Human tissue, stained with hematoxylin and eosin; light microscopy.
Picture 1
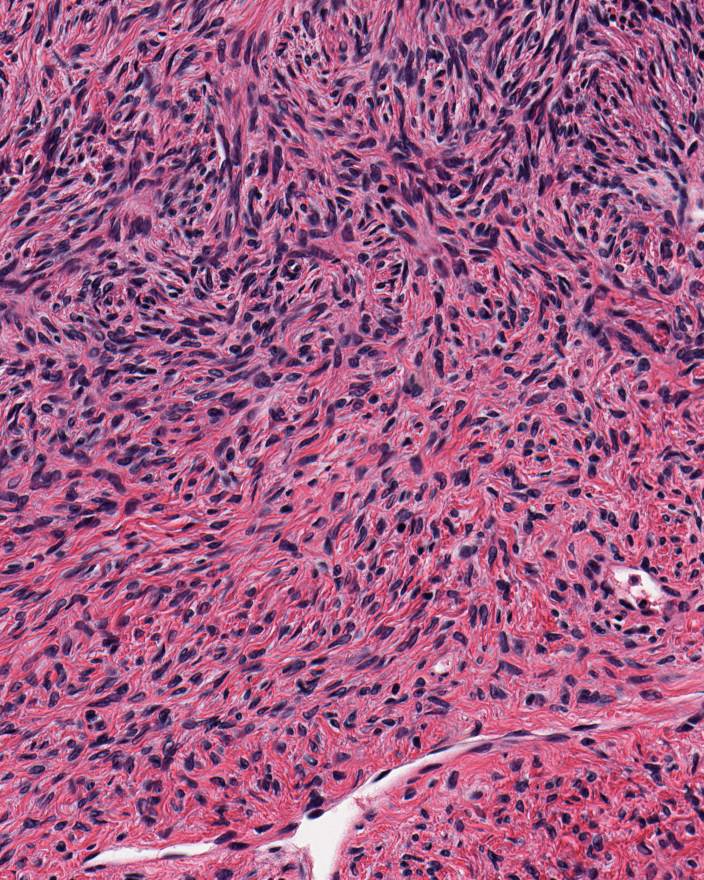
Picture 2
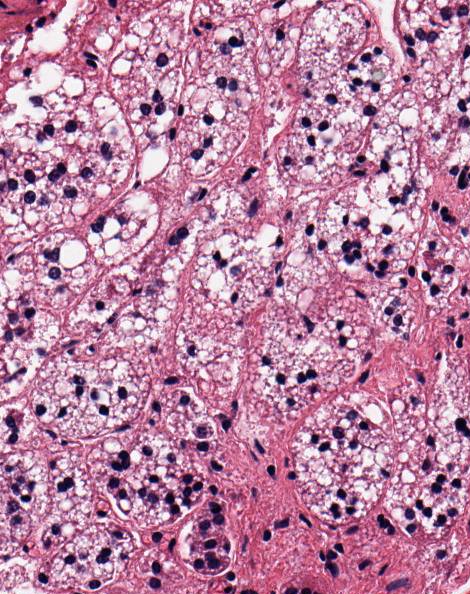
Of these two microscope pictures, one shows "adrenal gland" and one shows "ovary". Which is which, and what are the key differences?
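Of the two, the ovary is shown in picture 1 and the adrenal gland in picture 2. In the ovary, spindle cells fill the whole field in short interlacing fascicles and whorls; their nuclei are dark, ovoid to spindle-shaped and fairly uniform in size, and their scant pink cytoplasm has indistinct cell borders. A thin-walled slit-like vessel runs across the lower part. The adrenal gland is instead arranged in rounded nests, separated throughout by thin pink fibrous septa. Its cells have abundant pale cytoplasm filled with many small clear vacuoles, giving a bubbly look, and their small, round, darkly stained nuclei mostly sit within the cytoplasm rather than flat against the cell edge.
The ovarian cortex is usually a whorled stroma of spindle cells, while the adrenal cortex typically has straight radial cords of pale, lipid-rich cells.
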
